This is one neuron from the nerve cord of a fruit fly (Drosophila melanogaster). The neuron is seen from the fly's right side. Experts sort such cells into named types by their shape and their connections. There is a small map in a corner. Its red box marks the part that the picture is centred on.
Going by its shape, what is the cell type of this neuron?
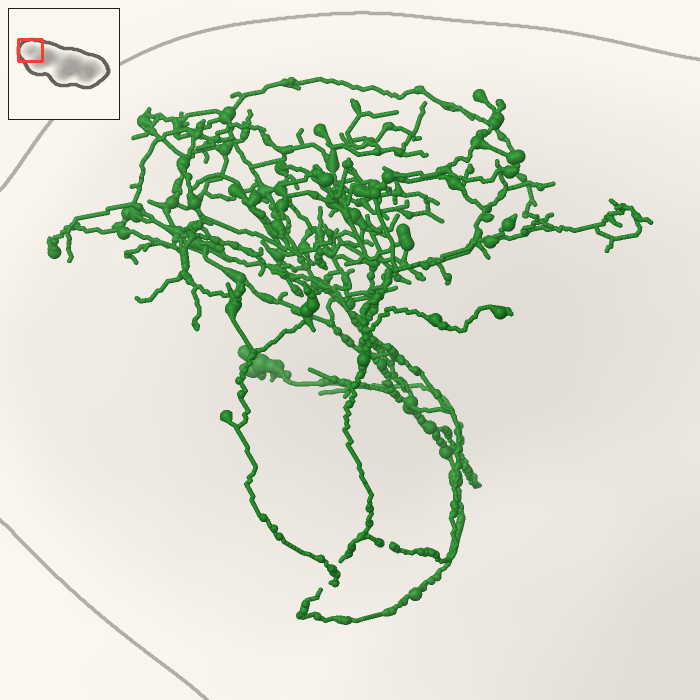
INXXX326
